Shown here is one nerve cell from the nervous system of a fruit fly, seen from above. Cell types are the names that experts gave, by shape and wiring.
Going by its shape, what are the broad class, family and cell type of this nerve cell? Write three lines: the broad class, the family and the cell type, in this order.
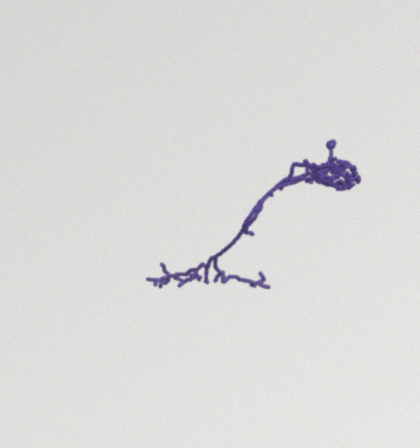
central-brain intrinsic neuron
hemilineage AOTUv3_dorsal
AOTU007_b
